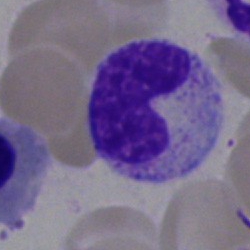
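Band neutrophil in a stained human bone marrow smear (central cell). The nucleus is kidney-shaped, with a deep notch opening to the right. Chromatin is dark purple, coarsely clumped, with paler patches. A moderate rim of pale lilac cytoplasm, lying mostly right of the nucleus, holds scattered fine purple granules.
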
